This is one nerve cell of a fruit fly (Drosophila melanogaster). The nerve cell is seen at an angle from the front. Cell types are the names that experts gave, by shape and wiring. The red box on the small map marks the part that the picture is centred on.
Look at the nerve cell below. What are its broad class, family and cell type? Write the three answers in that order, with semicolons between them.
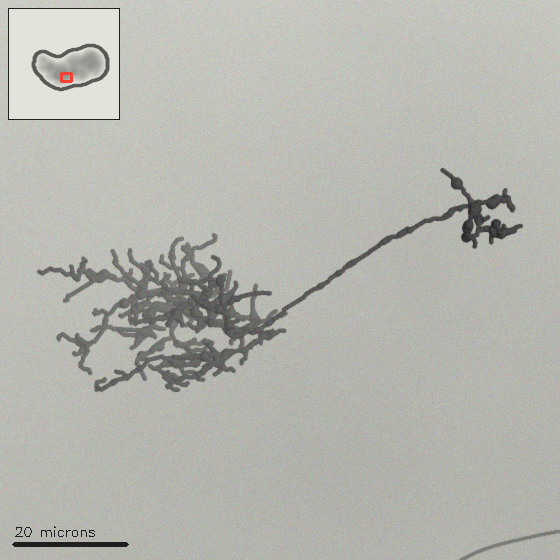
optic-lobe intrinsic neuron; Tlp; Tlp12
